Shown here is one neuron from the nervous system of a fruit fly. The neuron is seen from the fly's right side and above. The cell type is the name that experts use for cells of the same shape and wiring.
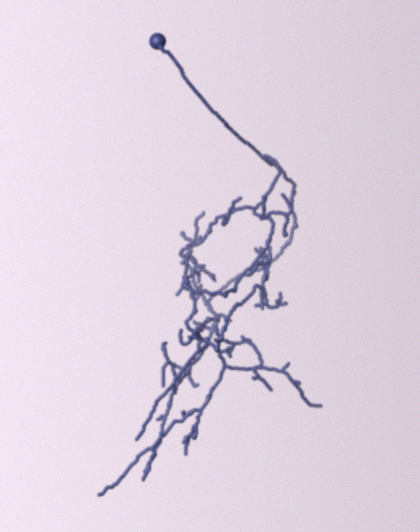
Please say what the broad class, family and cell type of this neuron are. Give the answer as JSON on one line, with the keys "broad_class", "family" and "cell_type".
{"broad_class": "central-brain intrinsic neuron", "family": "hemilineage DM5_ventral", "cell_type": "CB3953"}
